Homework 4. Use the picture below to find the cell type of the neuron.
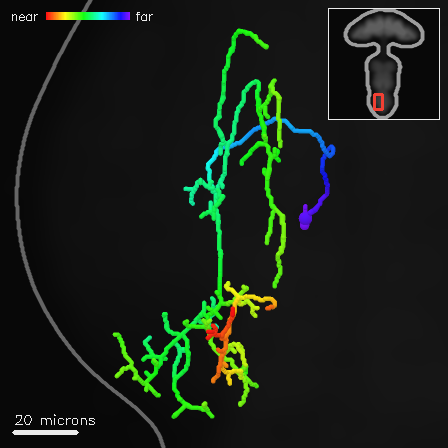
IN14A053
